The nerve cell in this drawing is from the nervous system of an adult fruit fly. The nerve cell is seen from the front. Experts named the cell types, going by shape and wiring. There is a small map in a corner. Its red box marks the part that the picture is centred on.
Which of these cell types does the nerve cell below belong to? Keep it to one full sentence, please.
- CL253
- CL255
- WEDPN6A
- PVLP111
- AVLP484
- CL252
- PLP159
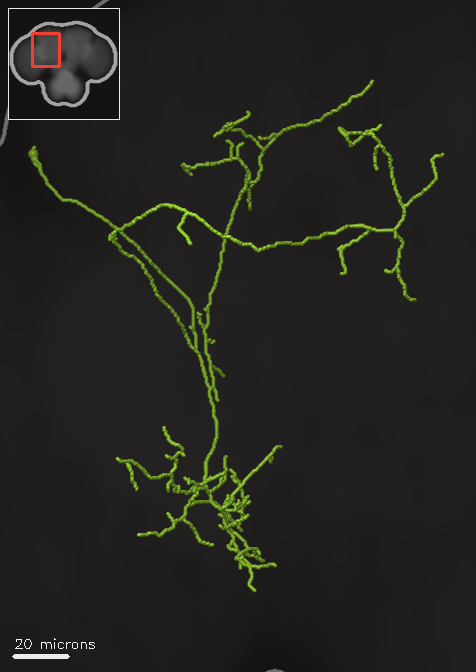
For this nerve cell, the cell type is CL253.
